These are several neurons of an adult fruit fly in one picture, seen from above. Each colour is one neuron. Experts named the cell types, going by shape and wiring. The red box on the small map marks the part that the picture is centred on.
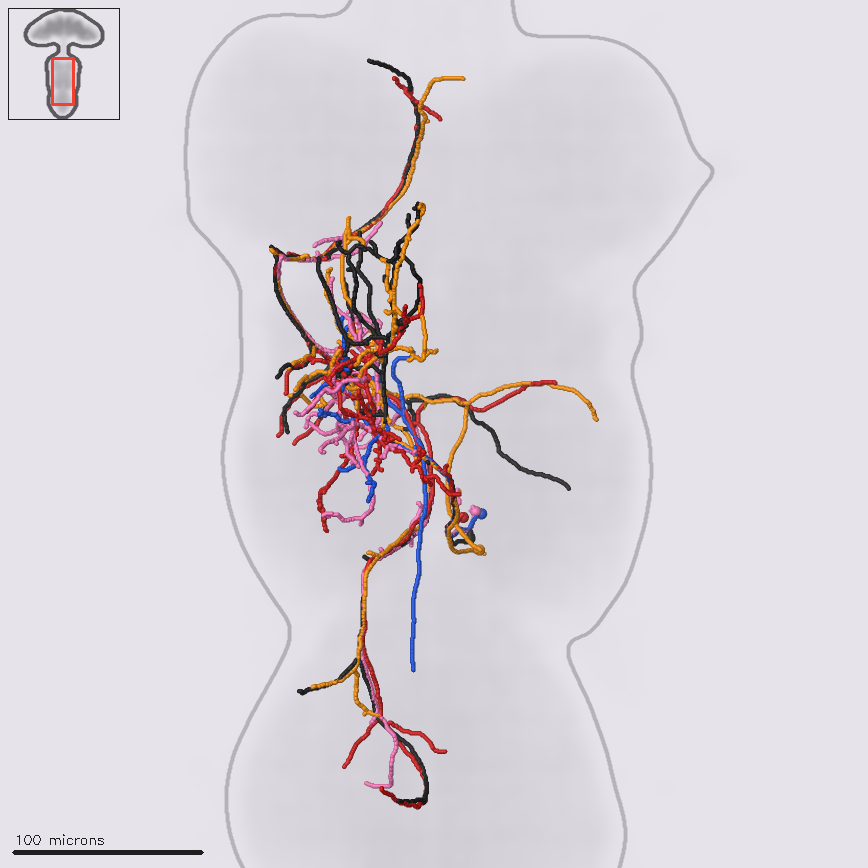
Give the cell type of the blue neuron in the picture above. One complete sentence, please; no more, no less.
By cell type, this neuron is classified as IN12B079_c.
